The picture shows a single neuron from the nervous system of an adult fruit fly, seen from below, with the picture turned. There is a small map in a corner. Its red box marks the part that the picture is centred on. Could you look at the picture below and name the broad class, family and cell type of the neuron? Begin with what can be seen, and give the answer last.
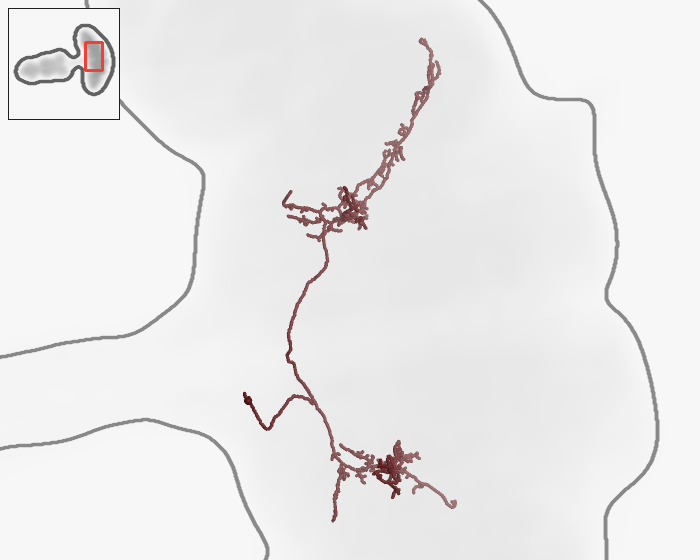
It is in the brain and does not reach the nerve cord. The picture shows dozens of branch ends. It is a central-brain intrinsic neuron. Its family is hemilineage DM6_posterior. The cell type is CL354.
